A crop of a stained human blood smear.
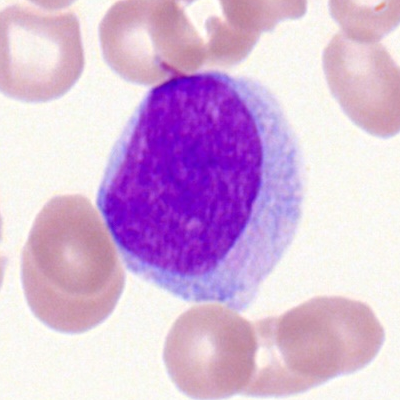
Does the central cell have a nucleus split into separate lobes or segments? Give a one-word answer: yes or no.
No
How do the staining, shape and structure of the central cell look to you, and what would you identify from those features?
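Nucleus off-centre, toward the left. Chromatin finely stippled, not coarsely clumped. Cytoplasm pale greyish-blue, a moderate rim that is widest on the right. Identity: myeloblast.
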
